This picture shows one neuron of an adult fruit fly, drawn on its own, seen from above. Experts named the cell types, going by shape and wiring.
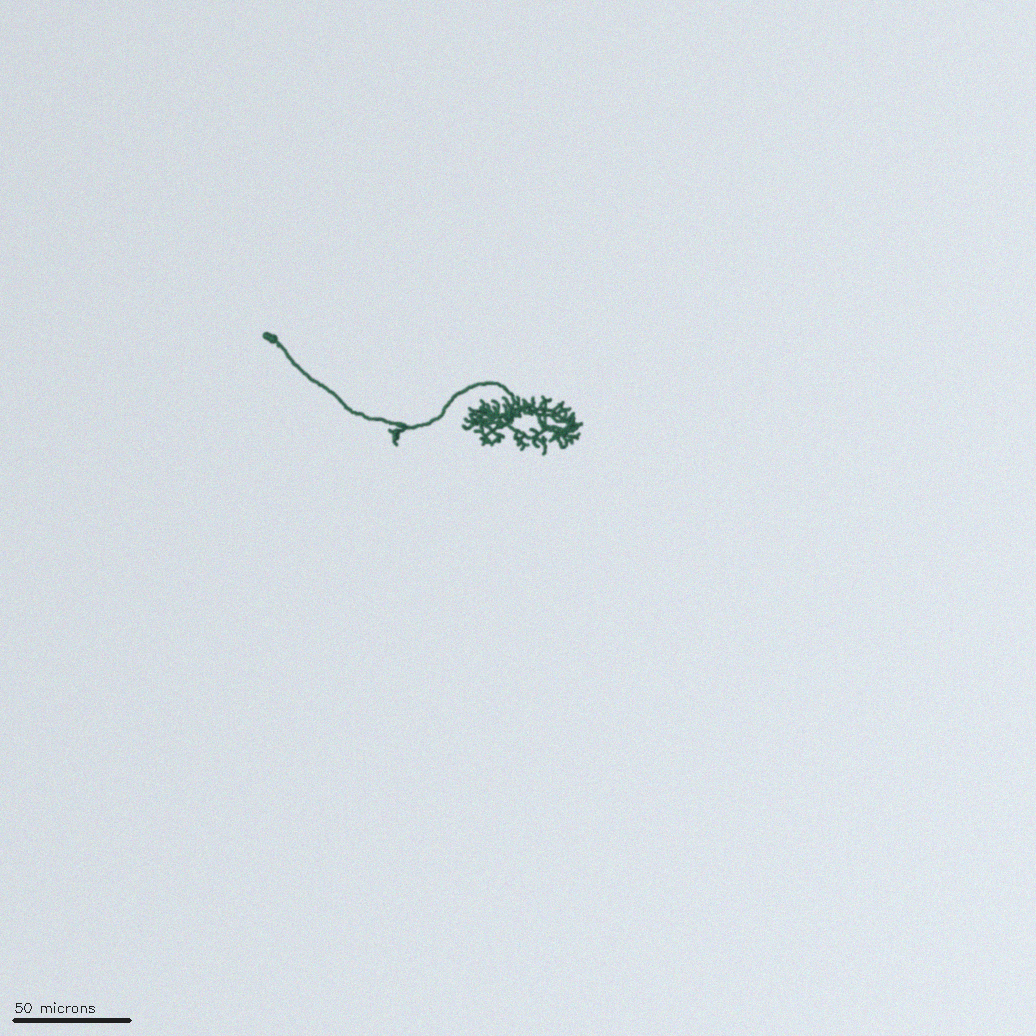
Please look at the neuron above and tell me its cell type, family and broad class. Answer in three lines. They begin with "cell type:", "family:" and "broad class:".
cell type: ER2_b
family: hemilineage EBa1
broad class: central-brain intrinsic neuron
